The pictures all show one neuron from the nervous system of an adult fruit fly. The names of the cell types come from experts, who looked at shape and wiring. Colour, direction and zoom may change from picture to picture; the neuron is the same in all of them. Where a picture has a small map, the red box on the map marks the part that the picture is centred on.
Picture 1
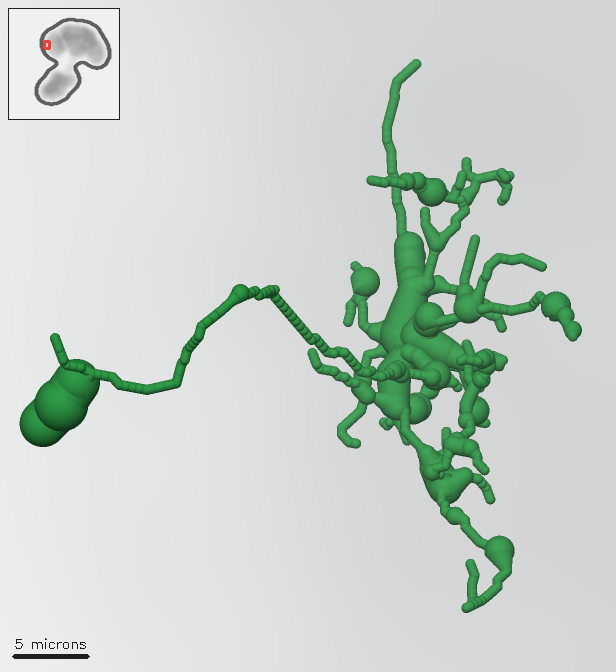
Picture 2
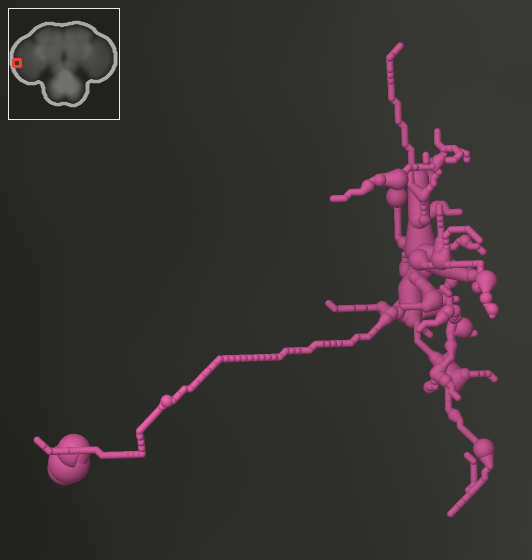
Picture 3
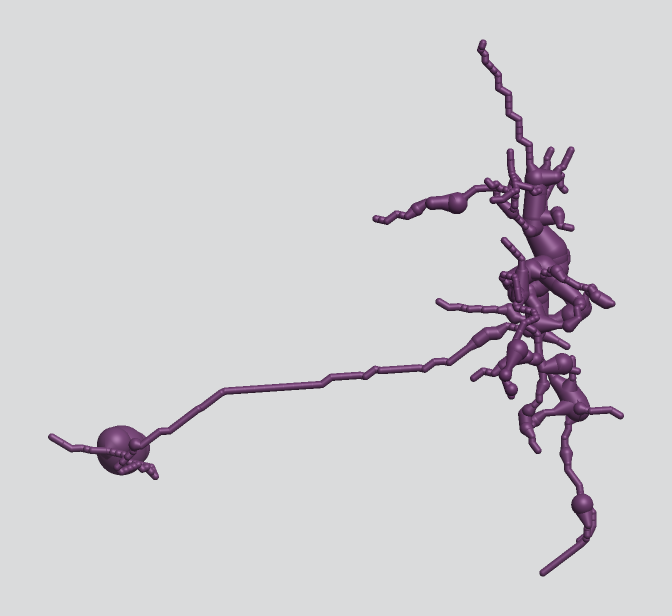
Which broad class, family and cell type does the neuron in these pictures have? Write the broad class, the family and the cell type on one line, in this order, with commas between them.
optic-lobe intrinsic neuron, Dm, Dm8a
